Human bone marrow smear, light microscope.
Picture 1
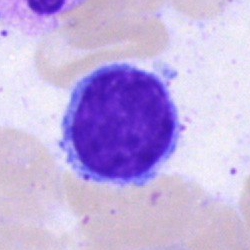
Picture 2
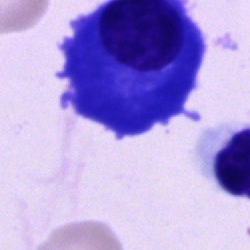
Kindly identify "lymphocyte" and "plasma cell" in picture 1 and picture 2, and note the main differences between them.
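The first picture shows the lymphocyte, and the second shows the plasma cell. Start with the cytoplasm: in the lymphocyte it forms only a thin blue rim around the nucleus and shows no granules, whereas in the plasma cell it is deep blue and abundant, covering more of the cell than the nucleus does.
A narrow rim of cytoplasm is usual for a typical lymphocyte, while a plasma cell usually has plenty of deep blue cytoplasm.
Now the nucleus: in the plasma cell it sits off-centre, toward the top of the cell, and stains dark purple, darker than the cytoplasm around it.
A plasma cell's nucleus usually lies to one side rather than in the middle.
Just beneath that nucleus you can see a slightly paler area of cytoplasm. In the lymphocyte, no distinct nucleoli can be seen in the nucleus.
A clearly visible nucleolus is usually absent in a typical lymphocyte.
Finally, compare the edges: the lymphocyte has a round outline that is slightly ragged, with small blebs along its left and lower border, while the plasma cell's border bears small blunt projections.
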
